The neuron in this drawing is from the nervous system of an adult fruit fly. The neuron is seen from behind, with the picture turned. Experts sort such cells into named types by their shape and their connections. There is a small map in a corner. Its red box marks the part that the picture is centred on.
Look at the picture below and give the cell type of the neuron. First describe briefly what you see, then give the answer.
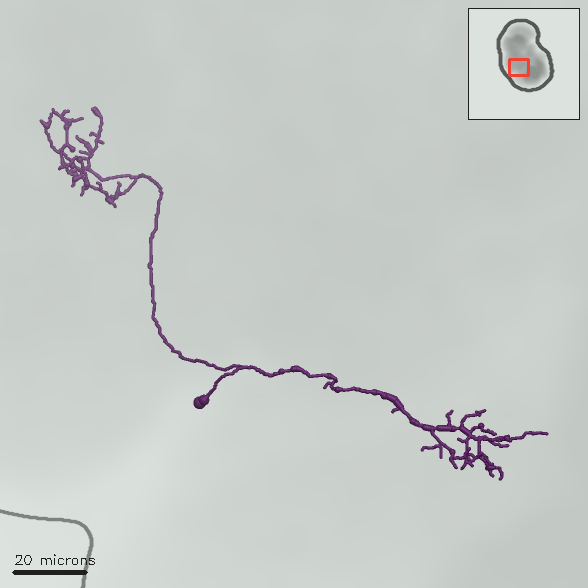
By the scale bar it is about 140 microns wide in this view. Dozens of branch ends can be seen. This is a visual projection neuron. The cell type is LC10c-2.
